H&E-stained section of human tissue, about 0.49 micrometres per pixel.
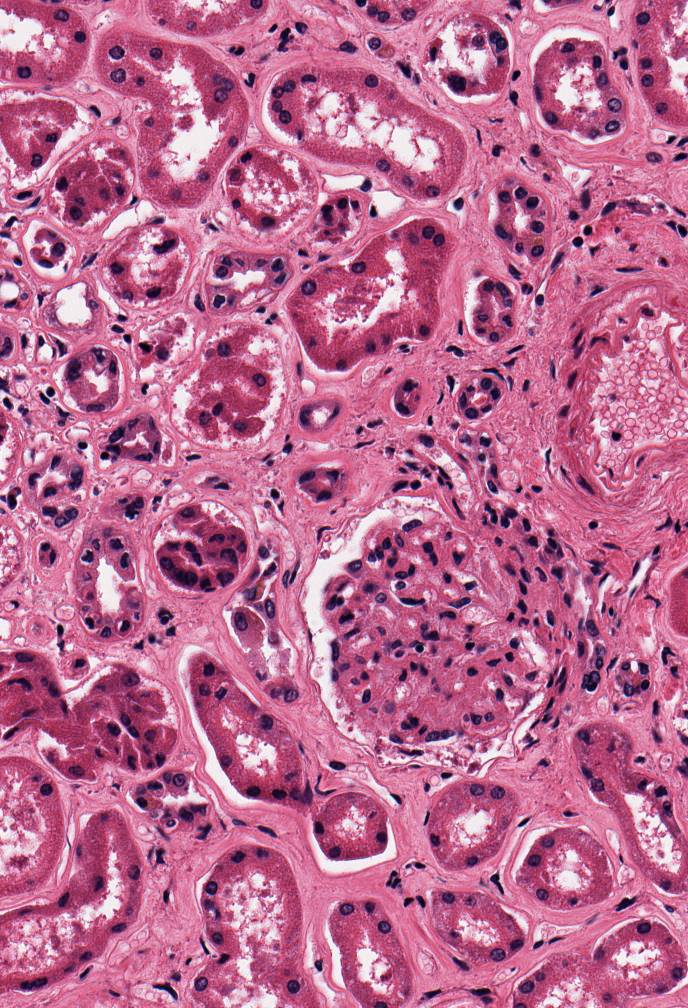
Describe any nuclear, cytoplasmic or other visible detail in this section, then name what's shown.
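A clear crescent of Bowman's space separates the glomerular tuft from its capsule along the left. Tubules fill most of the field: single-layered cuboidal cells, pink granular cytoplasm, round dark basal nuclei. Pink fibrous interstitium with scattered dark spindle nuclei runs between them. It's renal cortex.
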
